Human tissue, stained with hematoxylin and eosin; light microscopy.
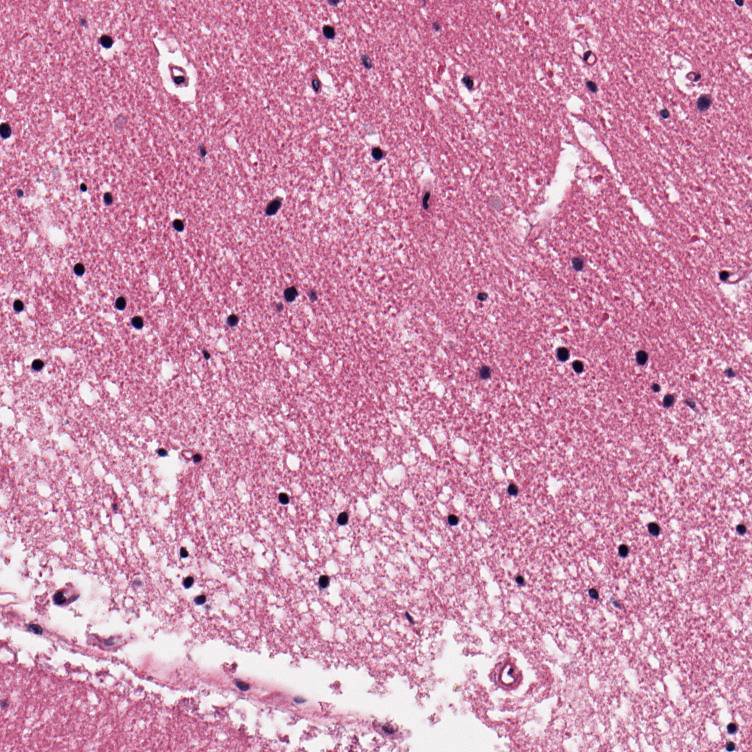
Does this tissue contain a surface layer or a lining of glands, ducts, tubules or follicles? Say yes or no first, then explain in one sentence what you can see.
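No. The whole field is a pink, finely fibrillary matrix with single nuclei scattered through it and no epithelium, glands or other organised units.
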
